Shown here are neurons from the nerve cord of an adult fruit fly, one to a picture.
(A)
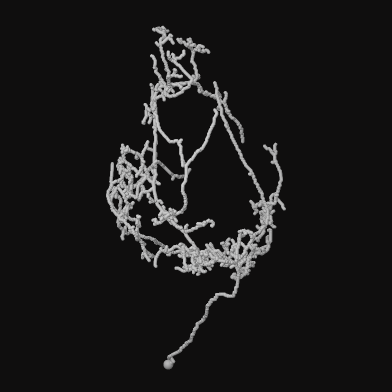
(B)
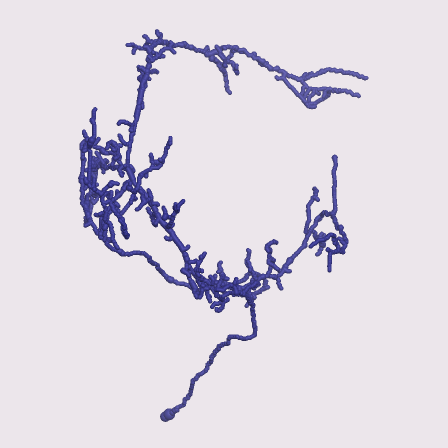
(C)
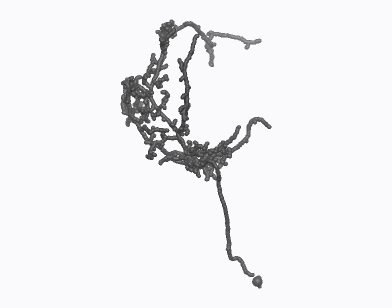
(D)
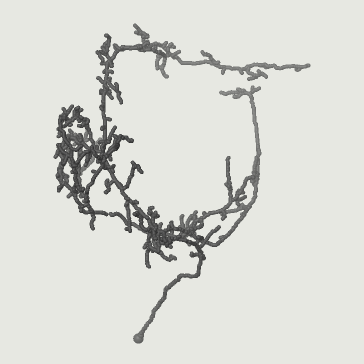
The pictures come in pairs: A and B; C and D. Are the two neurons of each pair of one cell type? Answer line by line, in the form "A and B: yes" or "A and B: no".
A and B: no
C and D: no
